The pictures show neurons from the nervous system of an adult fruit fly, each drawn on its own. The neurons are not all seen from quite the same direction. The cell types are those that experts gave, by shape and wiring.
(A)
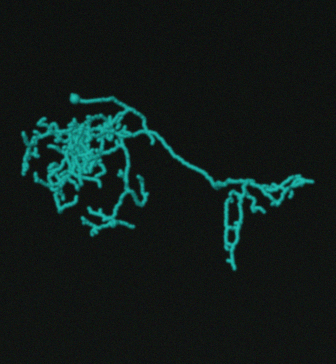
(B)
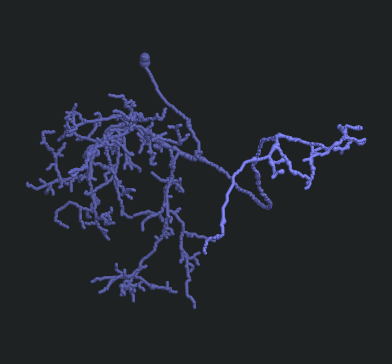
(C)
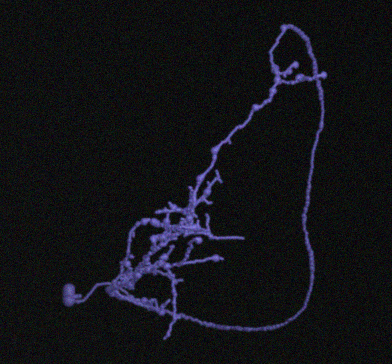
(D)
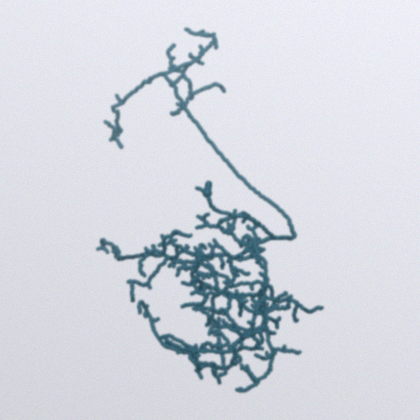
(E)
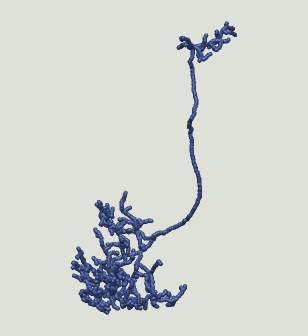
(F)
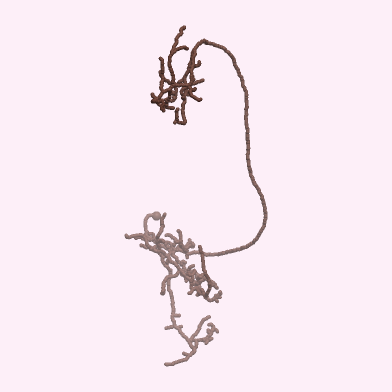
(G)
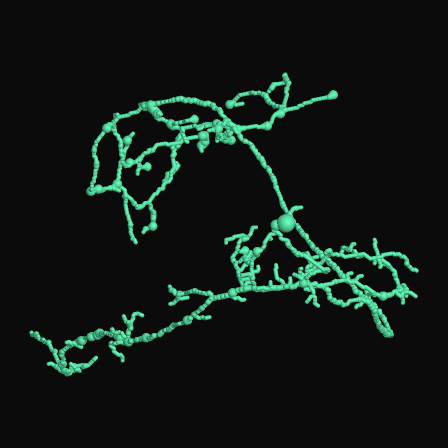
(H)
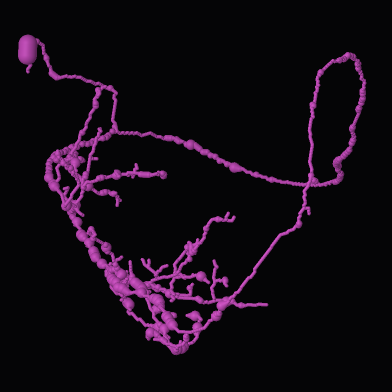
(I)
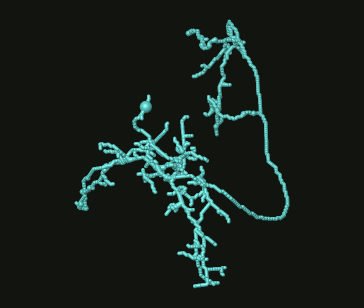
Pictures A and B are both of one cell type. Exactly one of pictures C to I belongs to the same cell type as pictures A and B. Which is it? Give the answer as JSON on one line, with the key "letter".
{"letter": "E"}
